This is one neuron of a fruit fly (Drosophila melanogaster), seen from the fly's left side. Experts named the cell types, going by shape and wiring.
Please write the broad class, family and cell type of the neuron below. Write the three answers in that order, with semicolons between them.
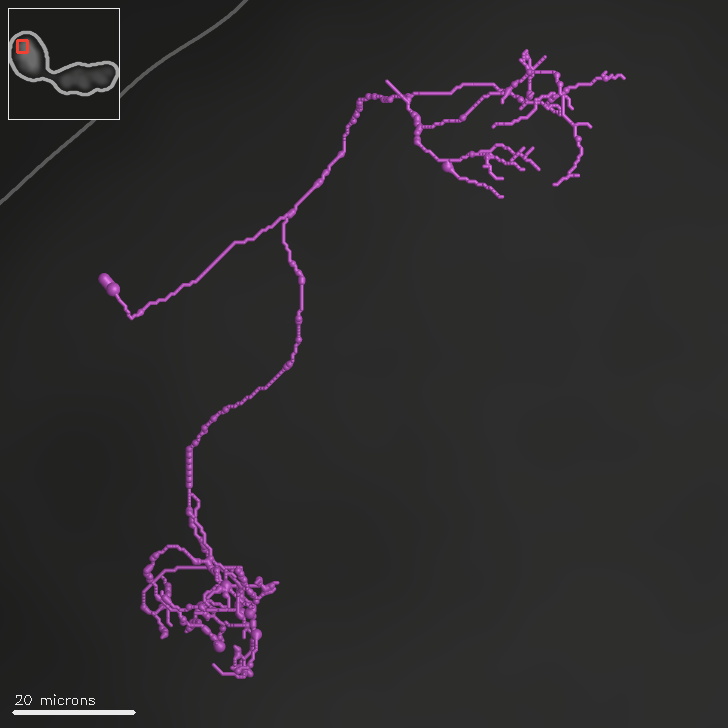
central-brain intrinsic neuron; class DAN; PAM04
